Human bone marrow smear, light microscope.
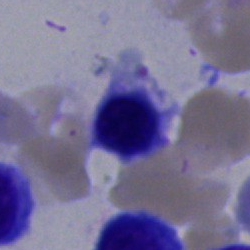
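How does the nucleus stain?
Evenly, a deep dark purple throughout.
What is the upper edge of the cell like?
Ragged and irregular.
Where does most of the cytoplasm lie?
Above the nucleus; it is pale blue.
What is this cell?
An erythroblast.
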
